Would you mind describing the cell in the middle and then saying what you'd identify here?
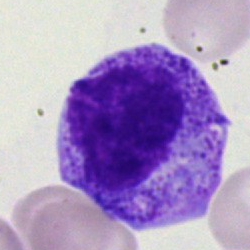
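Nucleus off-centre, toward upper left; stains deep, dark purple. Cytoplasm crowded with purple granules. A few small pale clear spots in cytoplasm, lower right. Myelocyte.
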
